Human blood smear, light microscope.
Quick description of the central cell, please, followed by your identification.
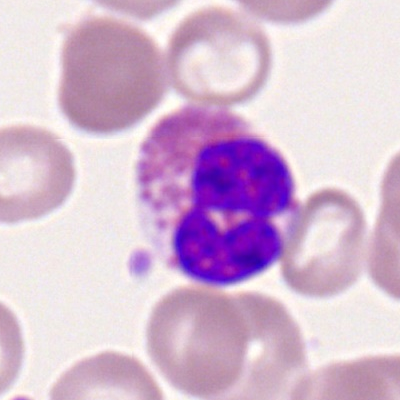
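Two nuclear lobes, stacked one above the other. Outline roughly round. Cytoplasm mostly on left side of cell, holding many pinkish-red granules. Eosinophil.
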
